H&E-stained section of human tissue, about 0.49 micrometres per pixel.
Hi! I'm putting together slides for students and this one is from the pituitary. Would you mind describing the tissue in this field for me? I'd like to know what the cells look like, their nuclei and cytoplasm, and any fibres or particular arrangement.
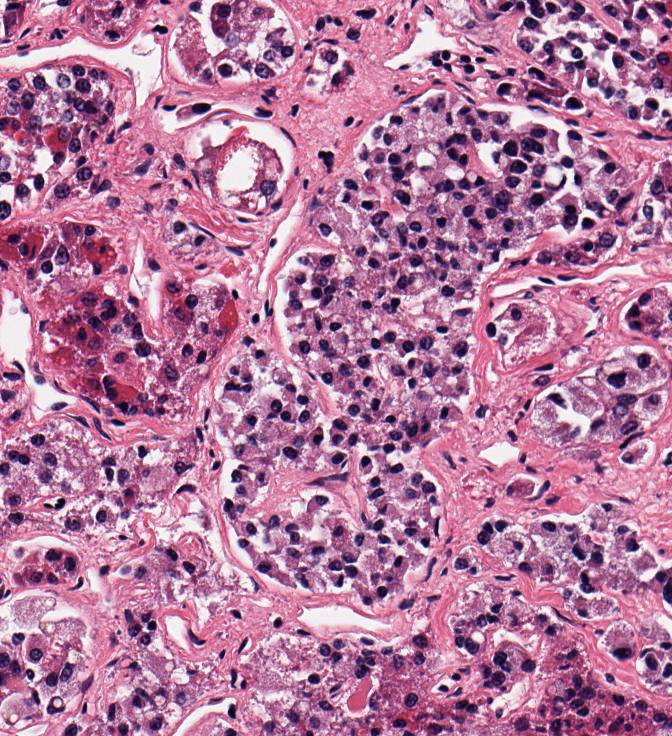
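Start with the layout: rounded nests of cells fill the whole field, each bounded by fibrous septa. The septa are thin bands of pink collagen with scattered elongated nuclei. Nest-cell nuclei are mostly small, round and darkly stained. Notice there are no fat cells anywhere.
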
